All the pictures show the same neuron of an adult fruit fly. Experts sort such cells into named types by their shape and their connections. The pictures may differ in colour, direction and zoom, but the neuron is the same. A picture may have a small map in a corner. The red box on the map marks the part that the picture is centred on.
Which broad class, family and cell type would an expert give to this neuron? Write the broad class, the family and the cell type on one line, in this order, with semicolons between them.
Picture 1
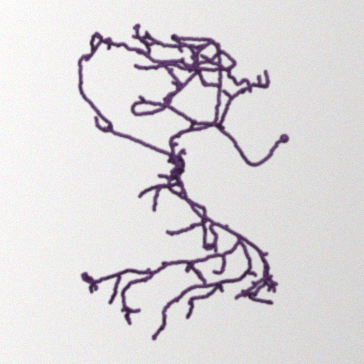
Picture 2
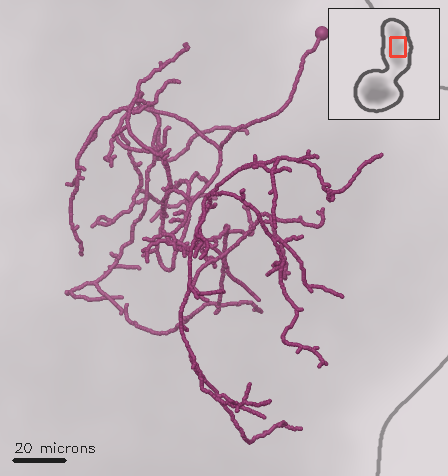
nerve-cord intrinsic neuron; hemilineage 04B; IN04B018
